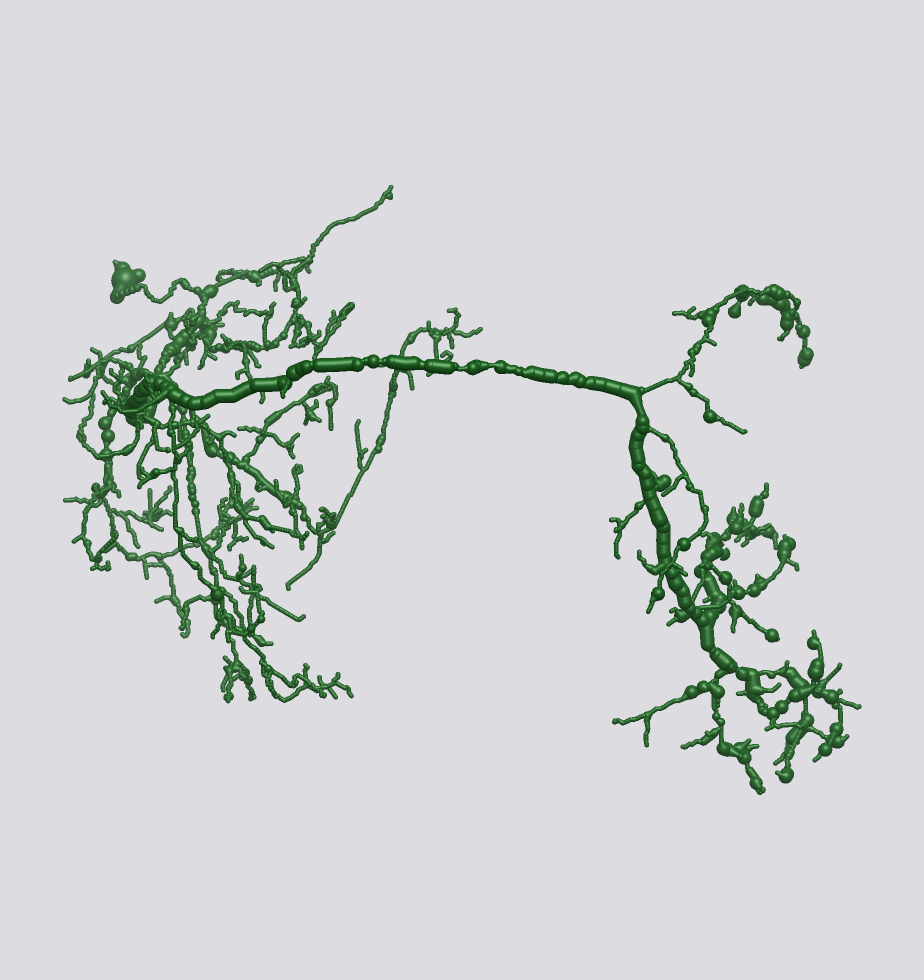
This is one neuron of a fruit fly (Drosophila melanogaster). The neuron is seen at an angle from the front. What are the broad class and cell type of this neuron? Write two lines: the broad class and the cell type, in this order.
nerve-cord intrinsic neuron
INXXX251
